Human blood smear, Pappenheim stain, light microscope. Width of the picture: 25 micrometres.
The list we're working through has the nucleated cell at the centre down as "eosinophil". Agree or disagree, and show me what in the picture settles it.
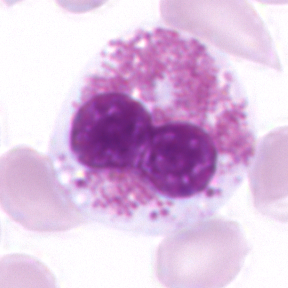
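Observed: a smooth, roundish outline; two nuclear lobes lying side by side across the lower half of the cell; dense, dark purple chromatin without visible nucleoli; and cytoplasm filled with coarse, round, pink-red granules, pale and almost colourless between them.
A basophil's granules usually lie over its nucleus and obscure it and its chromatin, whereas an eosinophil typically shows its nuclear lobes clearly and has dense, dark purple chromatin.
Here both lobes and the dense, dark purple chromatin can be made out, which speaks for eosinophil and against basophil. The name eosinophil fits.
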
